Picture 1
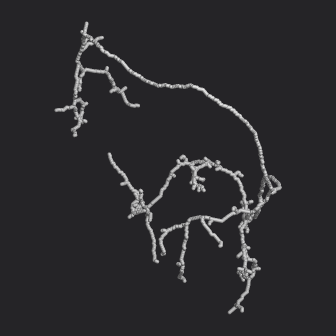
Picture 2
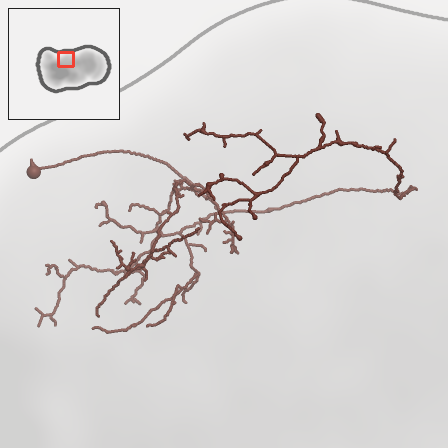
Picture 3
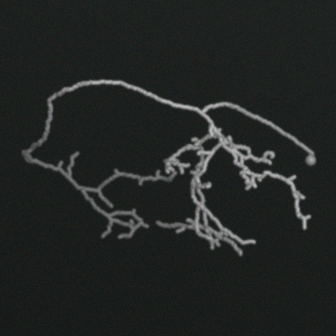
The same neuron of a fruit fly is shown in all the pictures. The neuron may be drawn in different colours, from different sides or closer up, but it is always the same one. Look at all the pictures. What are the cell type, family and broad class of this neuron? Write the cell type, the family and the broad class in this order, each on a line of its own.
LHPV5b2
hemilineage DL1_dorsal
central-brain intrinsic neuron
